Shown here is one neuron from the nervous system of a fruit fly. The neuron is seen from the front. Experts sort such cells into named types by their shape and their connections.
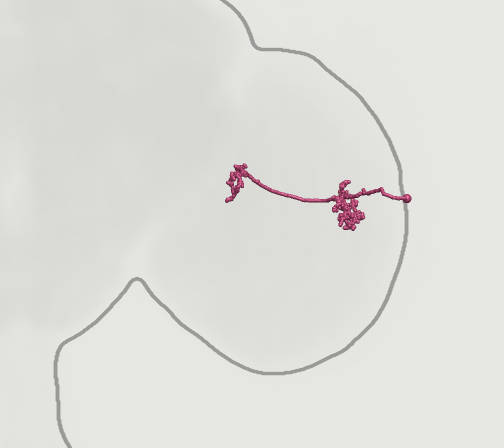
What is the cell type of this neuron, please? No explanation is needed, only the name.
Tm35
